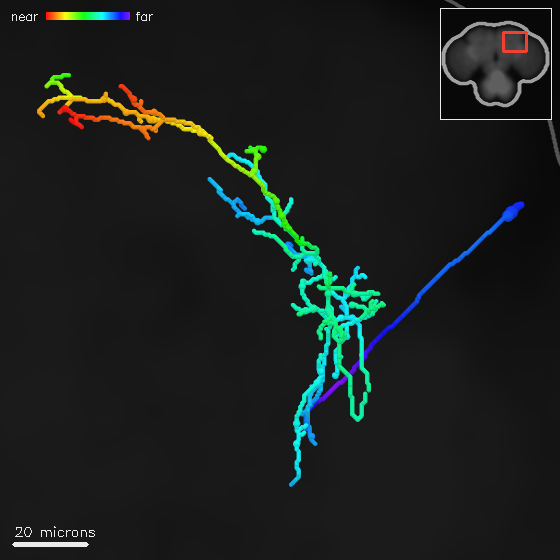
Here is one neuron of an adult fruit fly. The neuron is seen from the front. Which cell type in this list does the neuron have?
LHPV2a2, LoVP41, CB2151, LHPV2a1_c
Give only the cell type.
CB2151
